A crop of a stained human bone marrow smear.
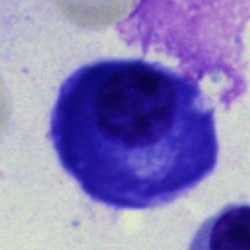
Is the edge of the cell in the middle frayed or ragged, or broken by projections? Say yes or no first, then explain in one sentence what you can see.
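No. The cell outline is roughly round with a smooth edge.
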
